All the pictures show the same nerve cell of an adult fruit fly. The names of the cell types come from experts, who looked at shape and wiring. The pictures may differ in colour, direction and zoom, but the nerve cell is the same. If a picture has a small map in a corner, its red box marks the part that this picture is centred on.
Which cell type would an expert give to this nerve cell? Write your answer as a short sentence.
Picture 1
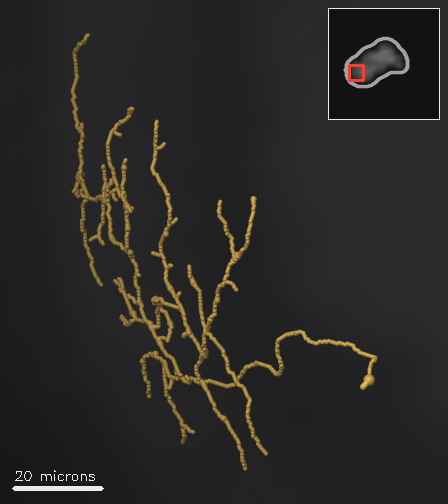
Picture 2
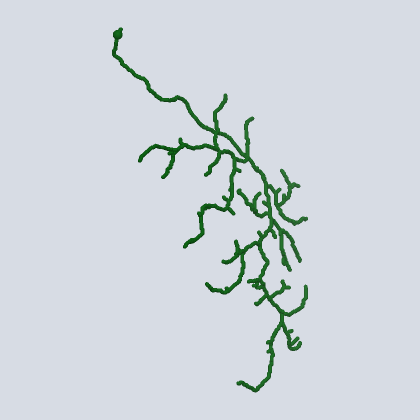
The cell type is Cm12.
